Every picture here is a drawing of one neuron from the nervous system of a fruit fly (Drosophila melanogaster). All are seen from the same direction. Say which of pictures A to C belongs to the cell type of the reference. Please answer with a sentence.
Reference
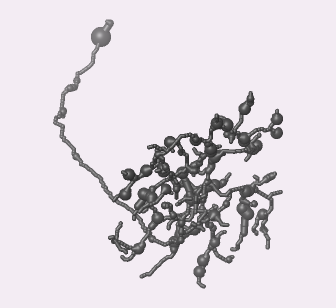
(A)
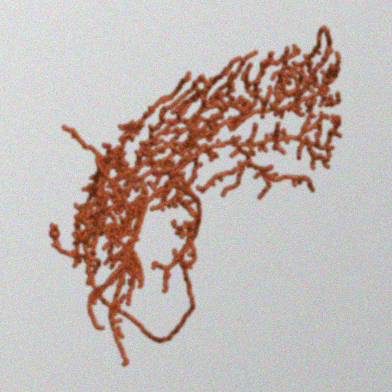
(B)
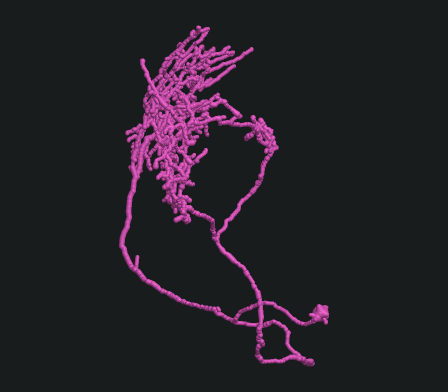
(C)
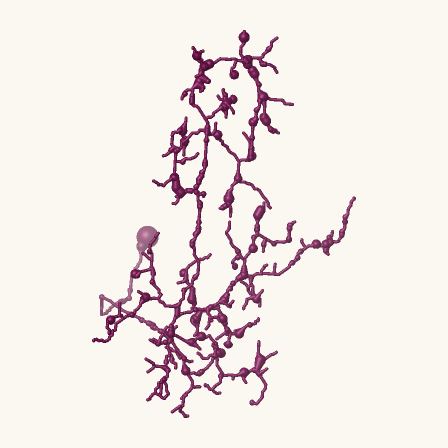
Picture C shows a neuron of the same cell type.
